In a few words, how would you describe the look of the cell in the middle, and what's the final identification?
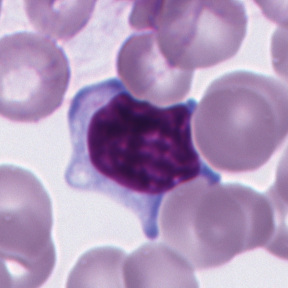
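Irregular, angular cell outline. Cytoplasm broader left of the nucleus than right; no granules. Tapered cytoplasmic projection points down from the lower edge. This is a typical lymphocyte.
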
